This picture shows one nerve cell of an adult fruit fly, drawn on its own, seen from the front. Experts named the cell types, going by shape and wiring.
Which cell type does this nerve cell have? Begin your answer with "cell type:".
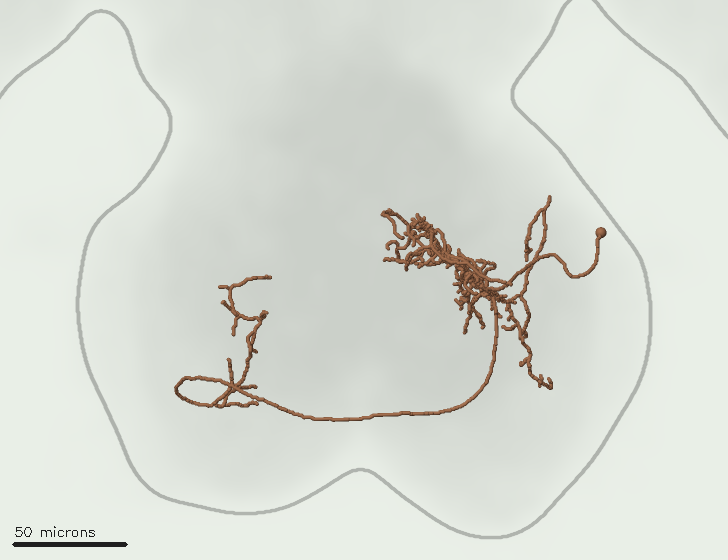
cell type: IN01A058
